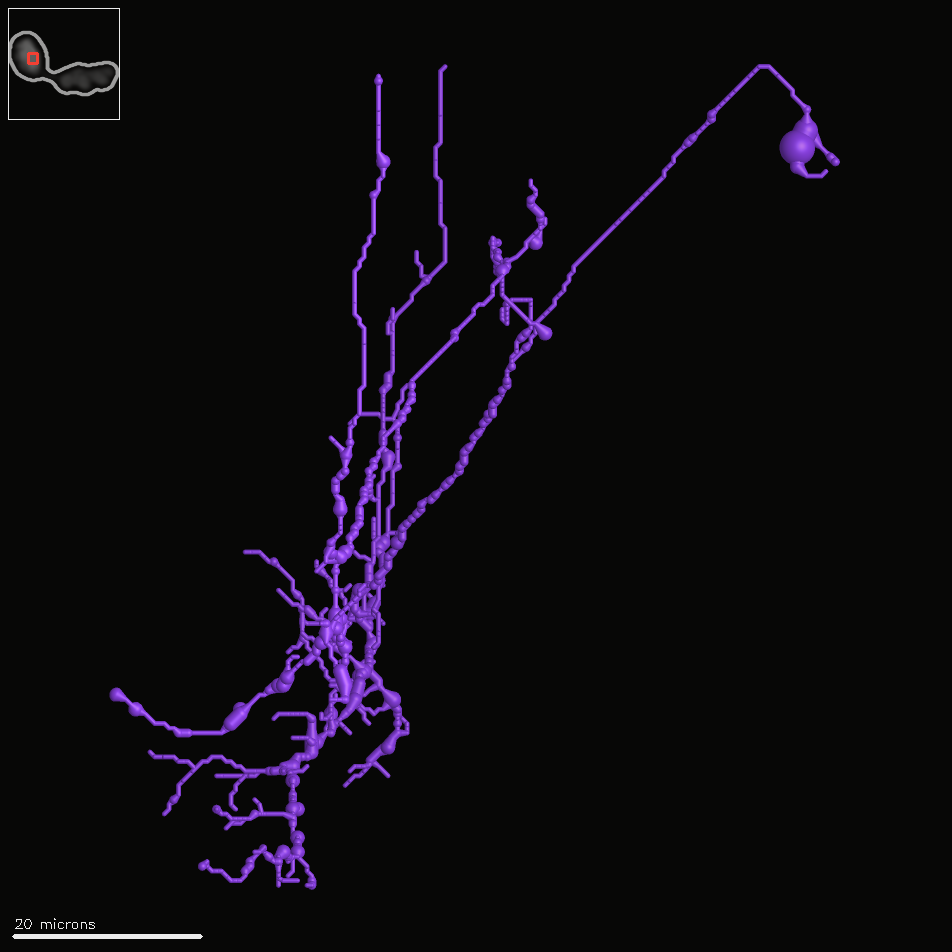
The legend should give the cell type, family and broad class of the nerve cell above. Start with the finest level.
WED143_b; hemilineage DM4_ventral; central-brain intrinsic neuron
